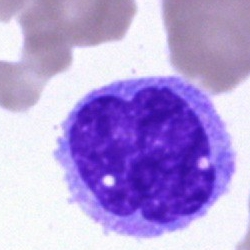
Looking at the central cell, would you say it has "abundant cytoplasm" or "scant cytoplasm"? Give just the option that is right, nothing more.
Scant cytoplasm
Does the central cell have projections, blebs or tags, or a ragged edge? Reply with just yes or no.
Yes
